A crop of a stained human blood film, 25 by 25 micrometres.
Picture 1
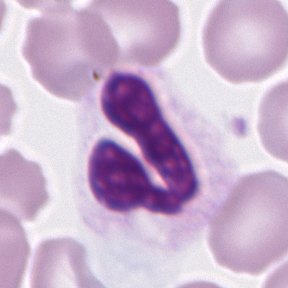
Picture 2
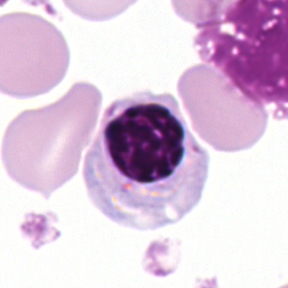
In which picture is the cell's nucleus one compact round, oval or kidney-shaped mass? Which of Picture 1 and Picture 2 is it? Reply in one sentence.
The cell shown in Picture 2 has a single undivided, compact round, oval or kidney-shaped nucleus.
